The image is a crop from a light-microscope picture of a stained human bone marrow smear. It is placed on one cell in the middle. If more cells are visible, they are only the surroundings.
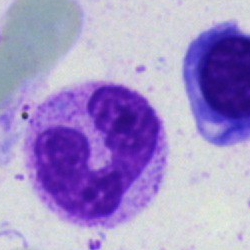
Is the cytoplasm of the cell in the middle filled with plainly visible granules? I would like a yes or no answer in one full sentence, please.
Yes, this cell's cytoplasm carries many visible granules.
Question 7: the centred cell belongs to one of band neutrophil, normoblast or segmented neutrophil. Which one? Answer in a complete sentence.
The cell in the exact centre of the crop is a band neutrophil.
